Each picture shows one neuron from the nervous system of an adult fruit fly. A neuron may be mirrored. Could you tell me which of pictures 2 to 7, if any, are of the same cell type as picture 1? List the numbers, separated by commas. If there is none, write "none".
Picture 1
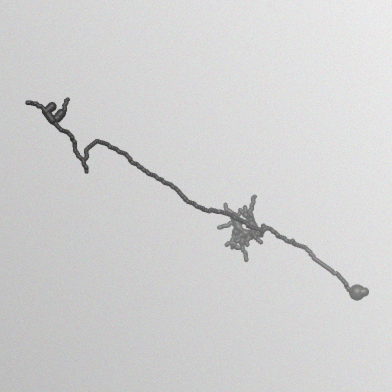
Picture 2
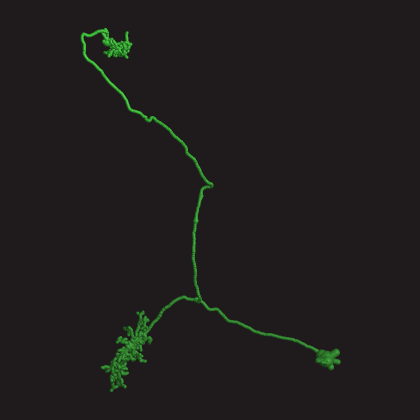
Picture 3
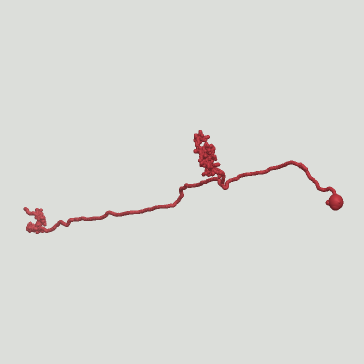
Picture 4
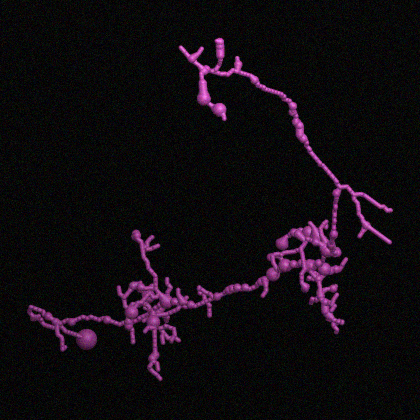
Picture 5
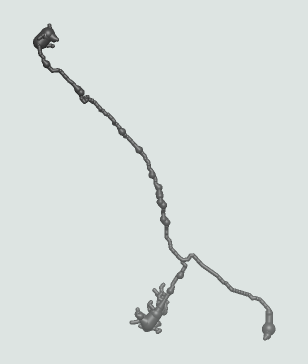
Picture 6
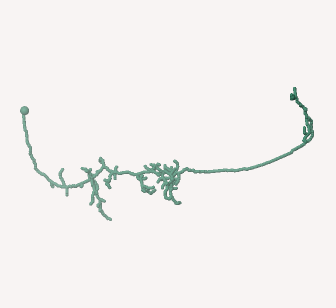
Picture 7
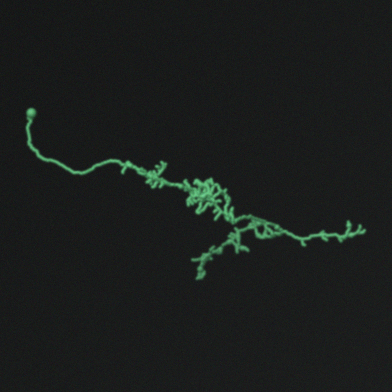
2, 3, 5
